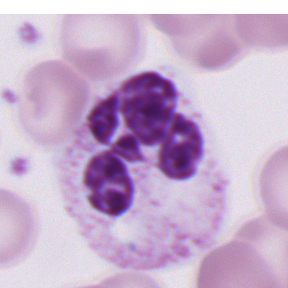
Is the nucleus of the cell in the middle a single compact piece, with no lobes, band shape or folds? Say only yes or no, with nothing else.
No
